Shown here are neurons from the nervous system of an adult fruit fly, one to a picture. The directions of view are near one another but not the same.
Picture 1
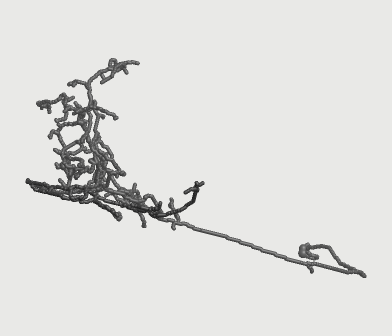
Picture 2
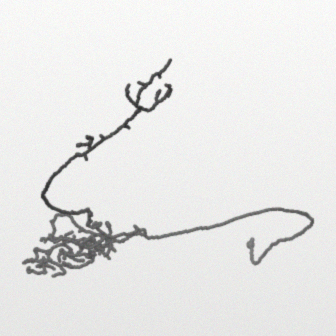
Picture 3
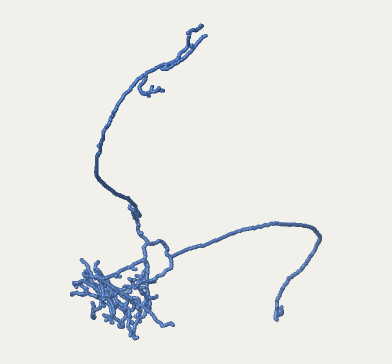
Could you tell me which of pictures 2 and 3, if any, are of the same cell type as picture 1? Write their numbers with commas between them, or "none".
none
